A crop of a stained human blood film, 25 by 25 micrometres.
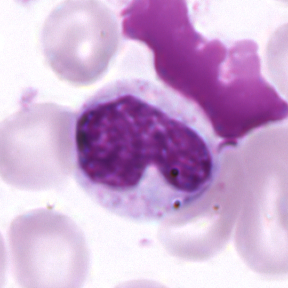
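Band neutrophil: I see a kidney-shaped nucleus whose indentation opens toward the bottom of the picture. The chromatin looks coarse and clumped, darker patches among lighter ones. Pale, nearly colourless cytoplasm is widest below the nucleus, in the notch, with sparse fine pinkish-lilac granules.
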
